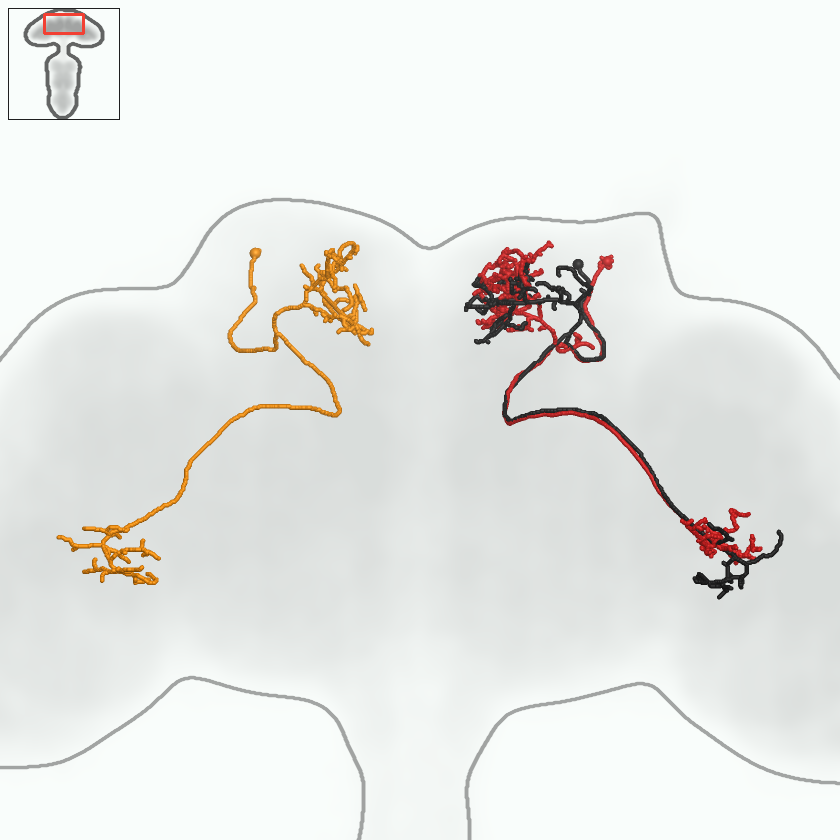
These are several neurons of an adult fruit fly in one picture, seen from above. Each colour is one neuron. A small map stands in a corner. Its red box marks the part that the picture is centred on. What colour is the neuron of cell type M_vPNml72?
red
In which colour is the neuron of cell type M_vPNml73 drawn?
orange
